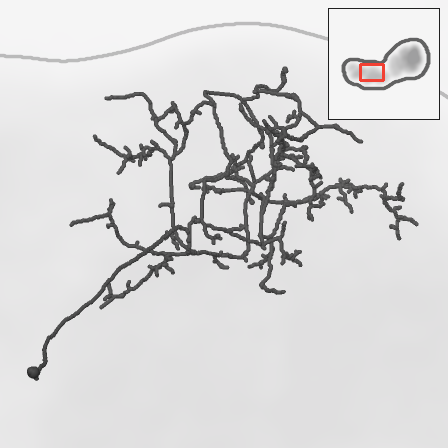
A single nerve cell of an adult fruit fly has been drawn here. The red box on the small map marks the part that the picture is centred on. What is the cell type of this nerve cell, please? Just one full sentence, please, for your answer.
This nerve cell is typed as IN12A059_f.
